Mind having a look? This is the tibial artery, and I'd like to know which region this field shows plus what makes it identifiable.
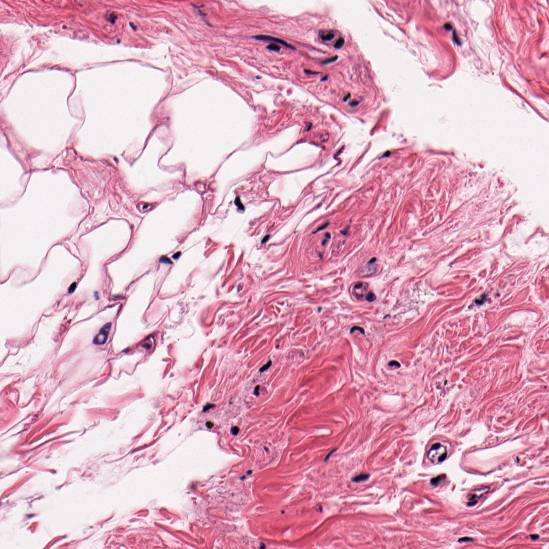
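I'd call this the tunica adventitia. Dense bundles of deeply eosinophilic collagen fill the right and lower part of the field. The nuclei among them are sparse, small, dark and mostly spindle or oval, and I see no epithelium anywhere.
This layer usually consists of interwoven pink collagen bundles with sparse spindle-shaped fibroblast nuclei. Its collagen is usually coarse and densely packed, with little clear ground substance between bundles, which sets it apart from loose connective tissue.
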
